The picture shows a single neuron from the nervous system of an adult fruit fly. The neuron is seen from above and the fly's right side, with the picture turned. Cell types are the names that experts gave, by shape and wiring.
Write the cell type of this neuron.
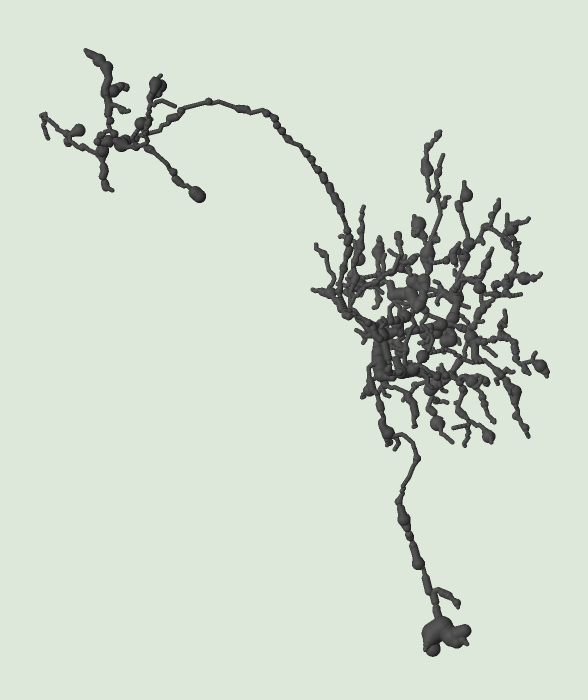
Lawf1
